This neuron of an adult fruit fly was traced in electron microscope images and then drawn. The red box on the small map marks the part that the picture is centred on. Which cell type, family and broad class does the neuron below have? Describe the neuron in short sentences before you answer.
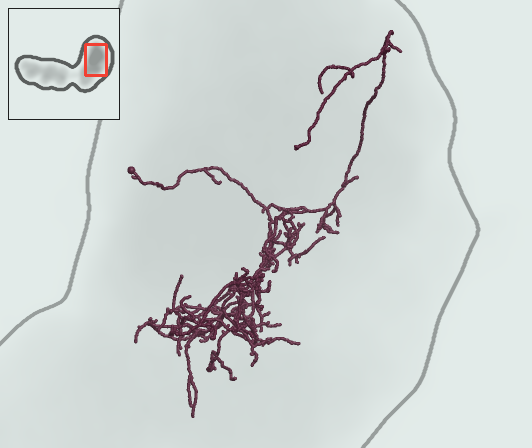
Its cell body lies on the left of the picture. Dozens of branch ends can be seen. It is of cell type pC1_13c. The family is hemilineage DM4_dorsal. It is a central-brain intrinsic neuron.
